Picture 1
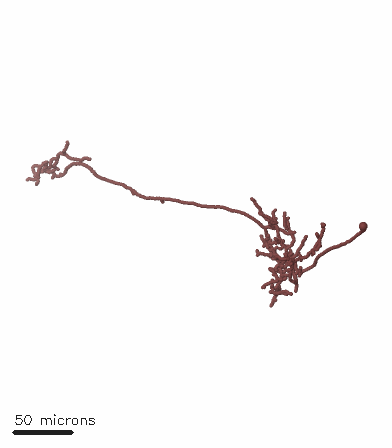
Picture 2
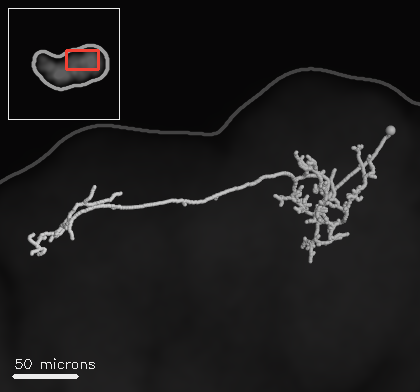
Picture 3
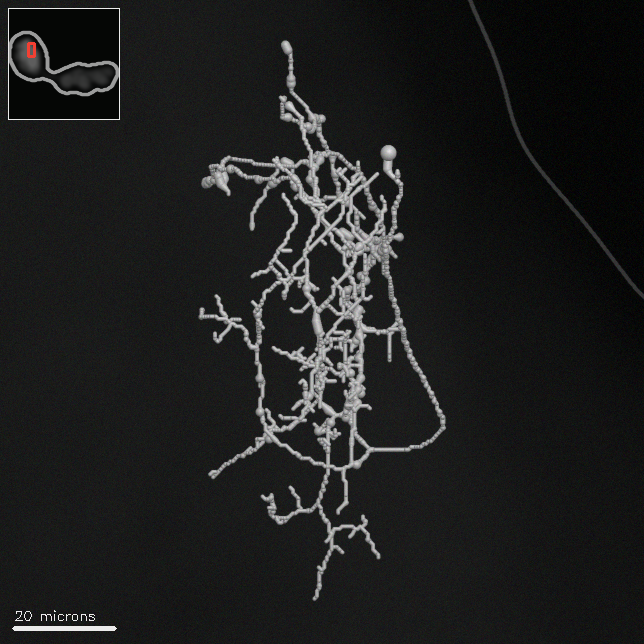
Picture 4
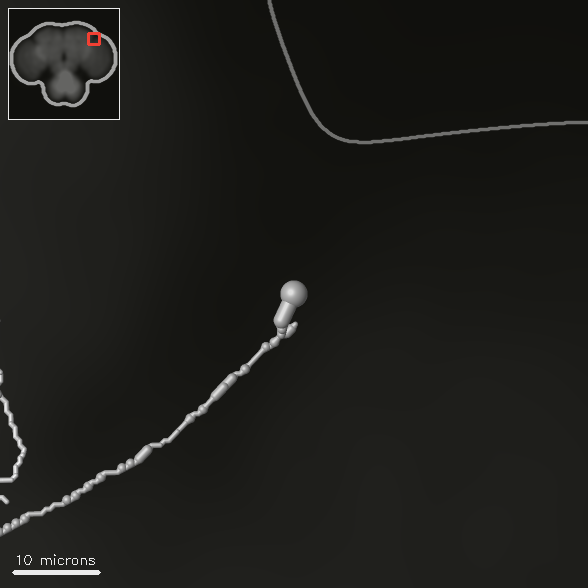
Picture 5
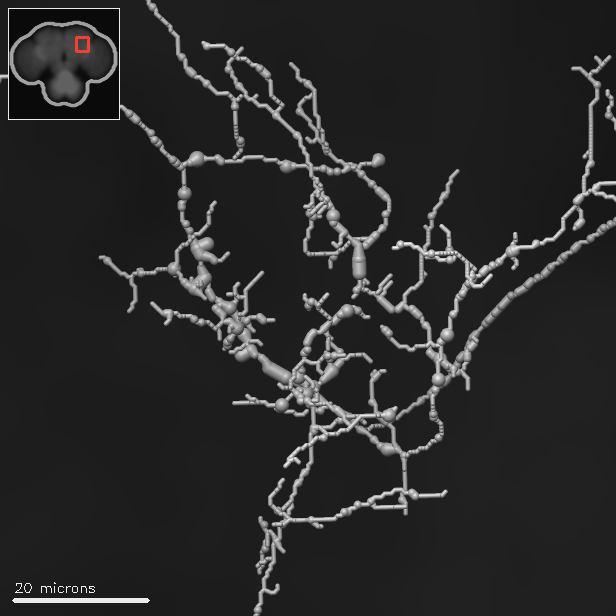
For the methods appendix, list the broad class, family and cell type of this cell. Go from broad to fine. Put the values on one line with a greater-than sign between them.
central-brain intrinsic neuron > hemilineage VPNp&v1_posterior > PLP156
